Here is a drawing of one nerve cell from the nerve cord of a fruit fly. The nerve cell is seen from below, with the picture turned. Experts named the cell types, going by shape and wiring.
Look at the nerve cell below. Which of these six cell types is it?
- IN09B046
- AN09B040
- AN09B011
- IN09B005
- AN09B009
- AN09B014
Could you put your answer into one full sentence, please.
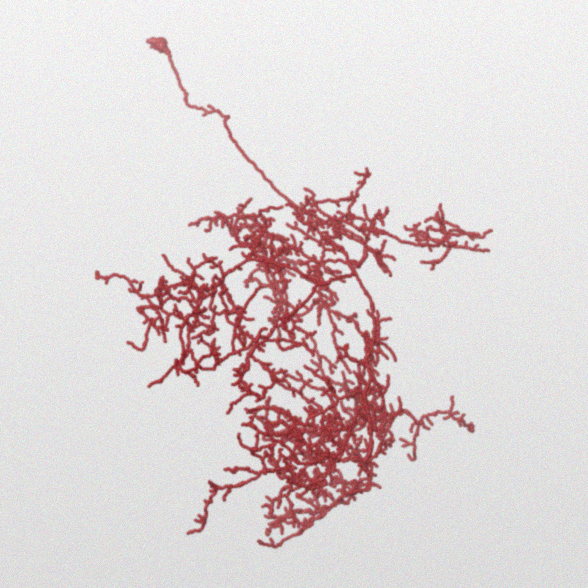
The cell type carried by this neuron is IN09B005.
